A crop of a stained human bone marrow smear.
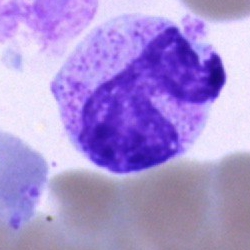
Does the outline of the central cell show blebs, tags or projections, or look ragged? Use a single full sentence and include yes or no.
No, the border of this cell is smooth instead of ragged.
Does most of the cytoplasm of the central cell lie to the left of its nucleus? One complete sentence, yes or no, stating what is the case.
Yes, it is toward the right that the nucleus of this cell lies.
